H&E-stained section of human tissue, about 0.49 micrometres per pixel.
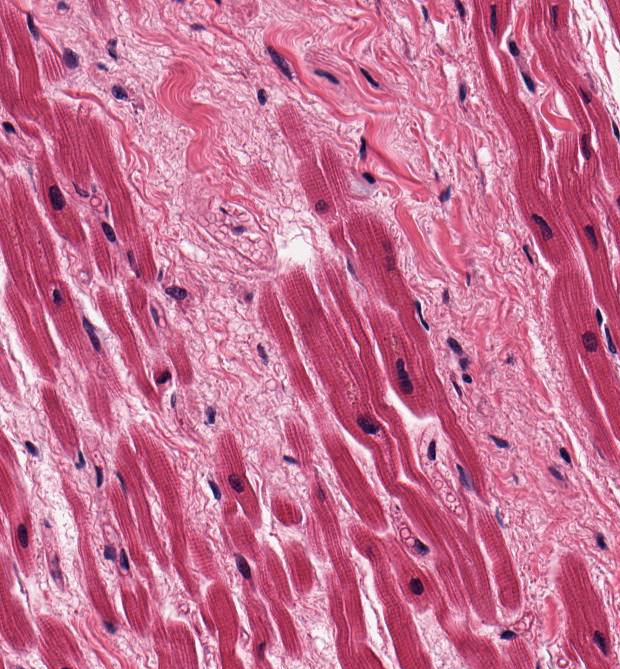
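Atrial appendage of the heart. First, deep pink muscle fibres with fine cross-striations along their length. Second, some fibres branching to join neighbours rather than running separately. Third, a broad band of pale pink loose connective tissue crossing the upper middle between muscle bundles. Fourth, small dark spindle-shaped nuclei scattered in connective tissue between fibres.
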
